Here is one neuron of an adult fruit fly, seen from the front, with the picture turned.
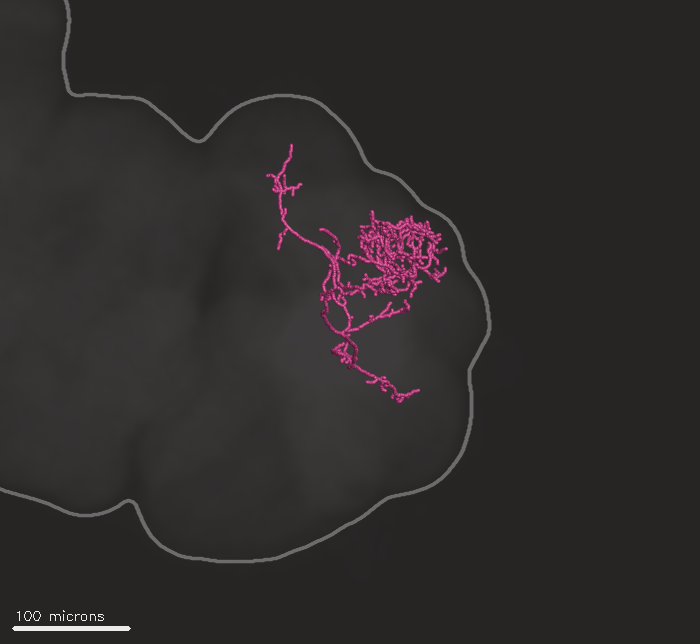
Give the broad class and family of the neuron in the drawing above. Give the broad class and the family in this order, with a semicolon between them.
nerve-cord intrinsic neuron; hemilineage 03B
